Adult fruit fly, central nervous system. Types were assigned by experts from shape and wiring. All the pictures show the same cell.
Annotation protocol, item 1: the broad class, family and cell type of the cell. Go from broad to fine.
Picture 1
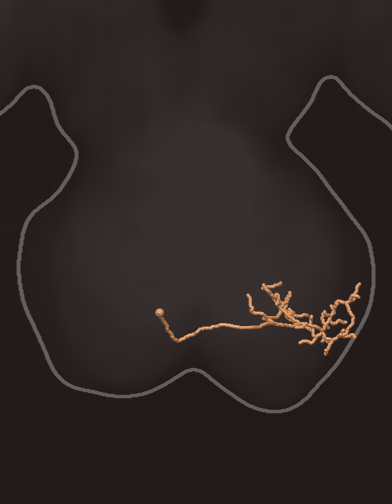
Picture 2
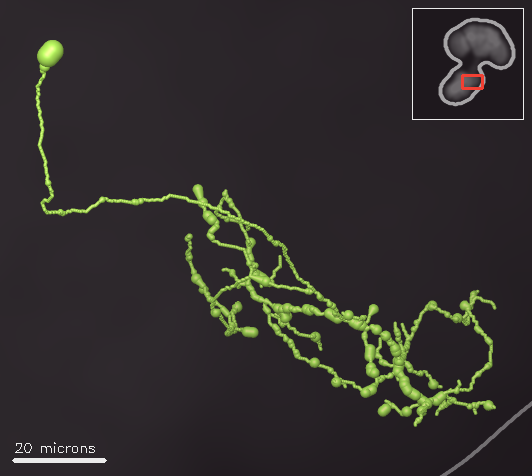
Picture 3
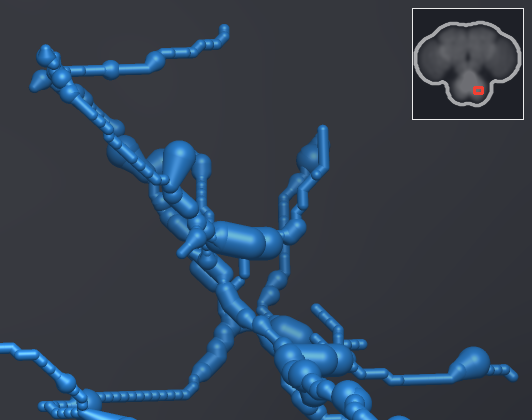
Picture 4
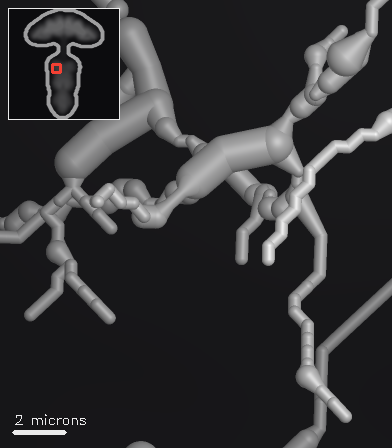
nerve-cord intrinsic neuron; hemilineage 14A; IN14A069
